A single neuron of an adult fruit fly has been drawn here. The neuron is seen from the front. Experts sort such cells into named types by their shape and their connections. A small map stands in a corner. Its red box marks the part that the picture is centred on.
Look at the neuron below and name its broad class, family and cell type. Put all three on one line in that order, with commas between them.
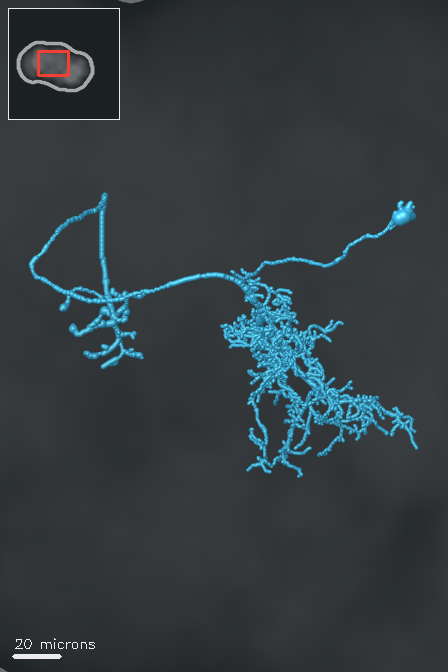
central-brain intrinsic neuron, hemilineage AOTUv3_ventral, PS080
